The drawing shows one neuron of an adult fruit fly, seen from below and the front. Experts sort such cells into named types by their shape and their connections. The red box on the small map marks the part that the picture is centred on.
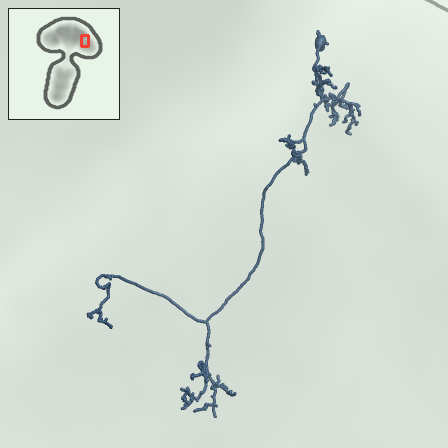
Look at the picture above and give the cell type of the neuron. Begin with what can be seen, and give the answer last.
It is in the brain and does not reach the nerve cord. Its cell body lies at the upper right of the picture. This is an optic-lobe intrinsic neuron. Its cell type is TmY4.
